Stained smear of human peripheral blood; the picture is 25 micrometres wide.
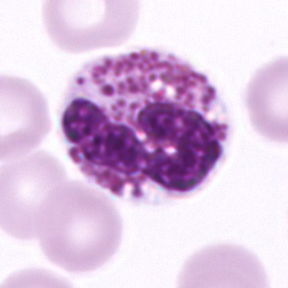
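Eosinophil in the middle of the smear. First, its nucleus has two lobes, lying across the lower half of the cell. Second, the chromatin is dense and clumped. Last, the granules are reddish-purple.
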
